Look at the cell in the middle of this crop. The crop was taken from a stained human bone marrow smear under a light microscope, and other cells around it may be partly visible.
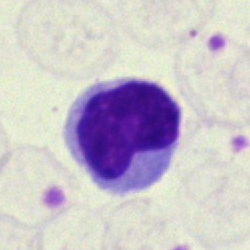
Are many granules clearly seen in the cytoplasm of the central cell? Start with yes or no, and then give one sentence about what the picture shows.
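No. No granules are visible in the cytoplasm.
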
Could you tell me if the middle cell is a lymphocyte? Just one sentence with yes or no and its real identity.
Yes, the cell lying in the centre of the crop is identified as a lymphocyte.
